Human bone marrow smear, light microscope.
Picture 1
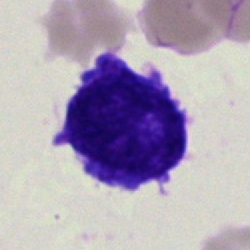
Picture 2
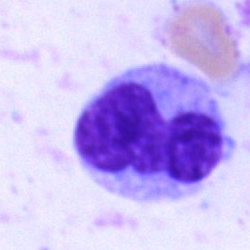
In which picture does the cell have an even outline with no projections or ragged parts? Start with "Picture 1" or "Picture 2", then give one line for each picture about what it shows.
Picture 2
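What picture 1 shows: The cell is roughly round with a ragged, uneven edge.
What picture 2 shows: The cell outline is round with a smooth edge.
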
